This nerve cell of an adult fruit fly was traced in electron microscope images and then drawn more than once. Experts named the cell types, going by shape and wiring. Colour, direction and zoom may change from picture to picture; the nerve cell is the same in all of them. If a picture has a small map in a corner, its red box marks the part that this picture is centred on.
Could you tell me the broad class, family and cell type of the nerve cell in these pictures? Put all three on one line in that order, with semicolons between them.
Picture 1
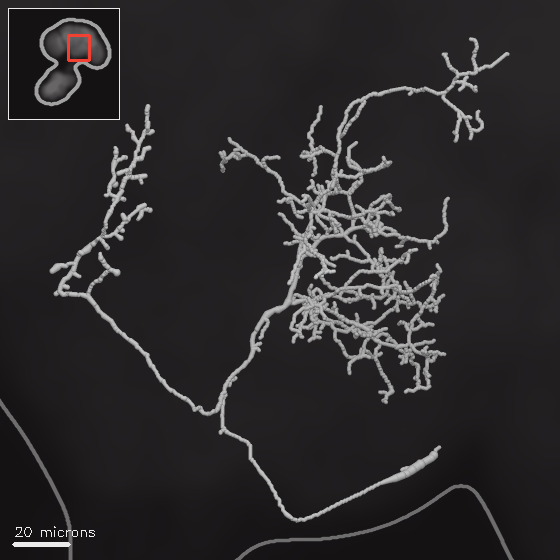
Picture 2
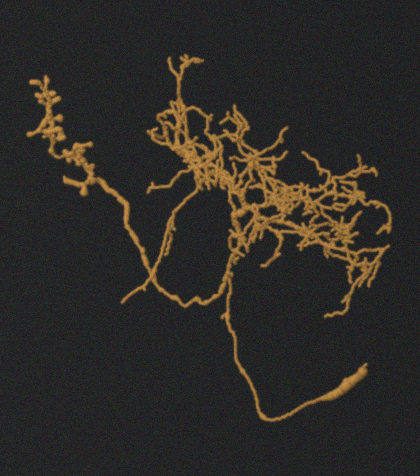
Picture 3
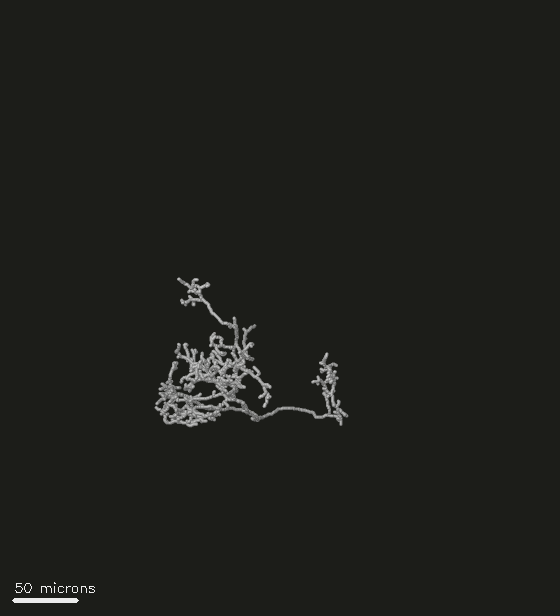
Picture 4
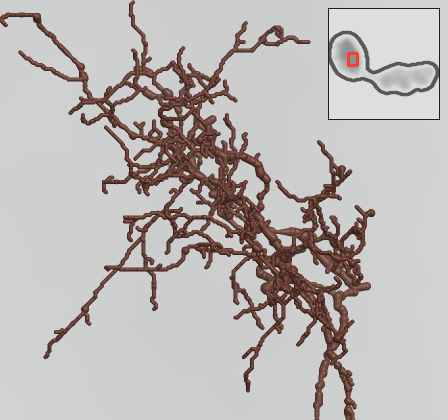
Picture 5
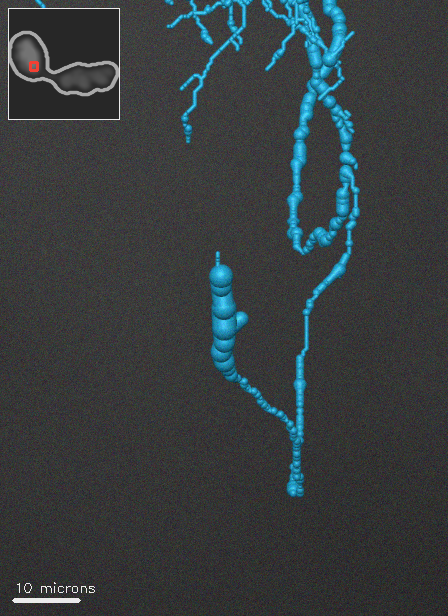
central-brain intrinsic neuron; hemilineage LB3; PS336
